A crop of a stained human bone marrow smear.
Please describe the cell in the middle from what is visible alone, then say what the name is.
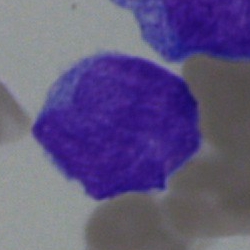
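Look at the outline first: it's angular and many-sided, made of short straight edges. The nucleus takes up almost the whole cell, so there's hardly any cytoplasm to see around it. Its chromatin is finely mottled, with no dense dark clumps. That's a blast.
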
